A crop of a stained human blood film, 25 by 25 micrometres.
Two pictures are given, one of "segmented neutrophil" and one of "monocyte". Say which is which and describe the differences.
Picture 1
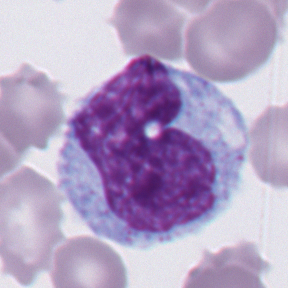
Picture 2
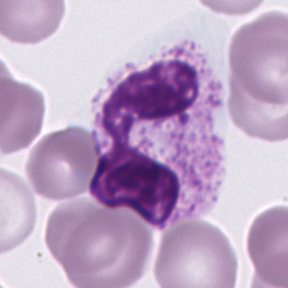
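Two names, two pictures: the monocyte is the first, the segmented neutrophil the second. Item one, the nucleus: the monocyte's is folded, with a deep notch cutting in from its right side, reaches the cell edge at the top and measures about 15 by 12 micrometres; the neutrophil's has lobes with dark purple, coarsely clumped chromatin, fills about 50% of the cell's area and lies toward the left.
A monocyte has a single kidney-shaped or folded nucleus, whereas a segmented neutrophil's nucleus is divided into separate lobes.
Item two, nucleoli: none are seen in the monocyte, nor in either lobe of the neutrophil.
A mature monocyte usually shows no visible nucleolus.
Item three, cytoplasm colour: pale grey-blue in the monocyte, pale rather than blue between the granules of the neutrophil.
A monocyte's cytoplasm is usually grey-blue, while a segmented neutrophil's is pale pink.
Item four, granules: the monocyte holds fine, dust-like pinkish granules, whereas the neutrophil is filled with many small pink-violet granules that are distinct separate dots rather than a fine haze and reach the cell's edge, making its outline look ragged. Item five, outline and size: the monocyte is roughly round and smooth, and the neutrophil is about 17 by 12 micrometres.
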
